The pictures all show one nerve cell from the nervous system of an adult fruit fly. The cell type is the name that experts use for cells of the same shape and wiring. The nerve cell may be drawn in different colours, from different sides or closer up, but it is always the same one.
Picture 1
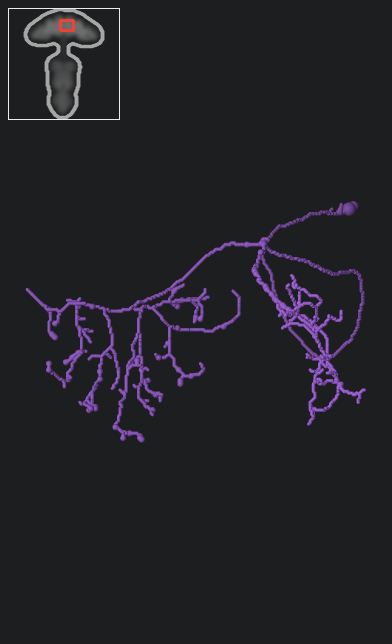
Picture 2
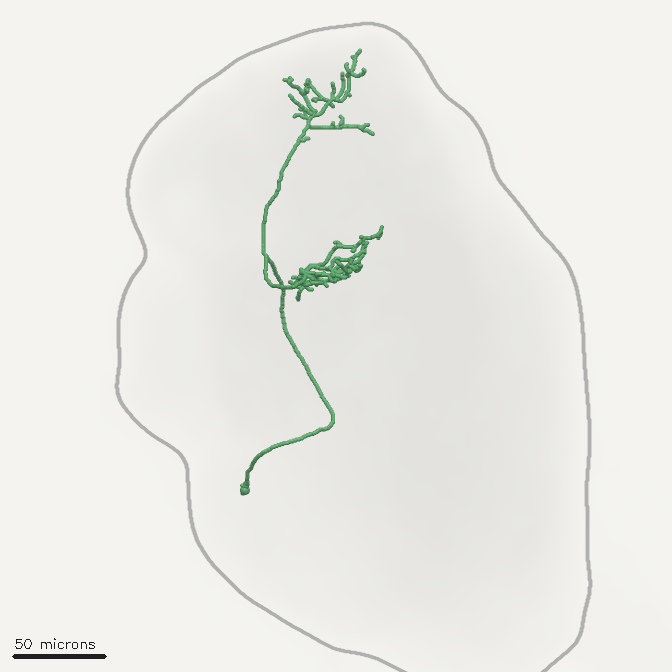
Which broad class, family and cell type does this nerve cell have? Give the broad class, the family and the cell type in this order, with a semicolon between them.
central-brain intrinsic neuron; hemilineage LALv1_dorsal; FB1A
